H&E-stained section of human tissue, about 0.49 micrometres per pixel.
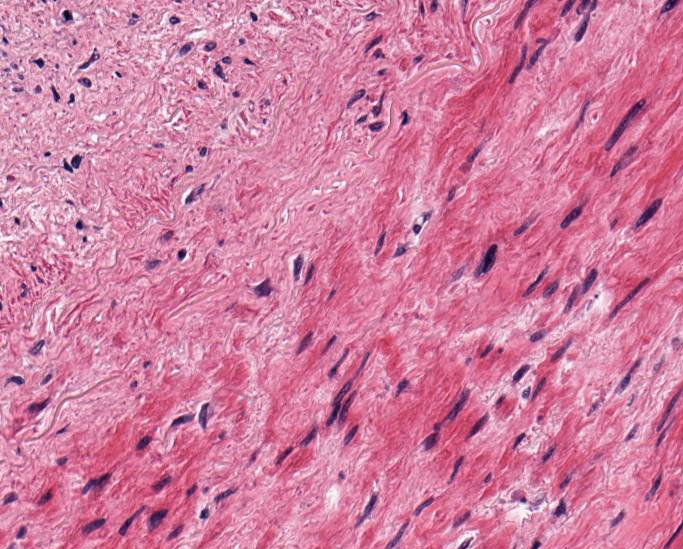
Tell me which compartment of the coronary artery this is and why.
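The tunica media occupies the right and lower parts of the field as dense, deeper pink bundles of smooth muscle. Its cells and nuclei run diagonally from lower left to upper right, the nuclei elongated and cigar-shaped with blunt ends, the cytoplasm a deep, bright pink.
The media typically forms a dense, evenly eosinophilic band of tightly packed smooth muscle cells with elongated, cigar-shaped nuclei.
Loose, pale pink connective tissue fills the upper left corner.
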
